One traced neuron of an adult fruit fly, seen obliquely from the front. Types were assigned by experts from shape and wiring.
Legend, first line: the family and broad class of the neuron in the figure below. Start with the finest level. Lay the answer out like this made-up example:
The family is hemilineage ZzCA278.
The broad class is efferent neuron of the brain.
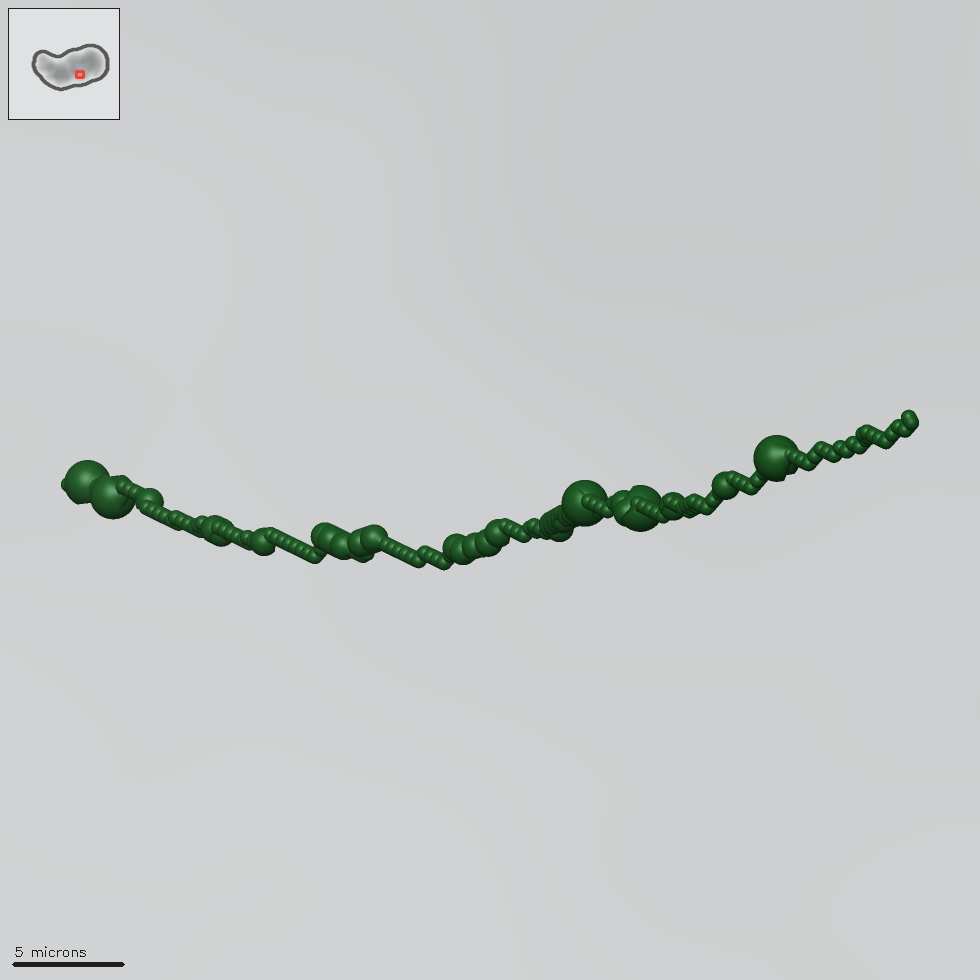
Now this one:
The family is class mechanosensory.
The broad class is sensory neuron entering the brain.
